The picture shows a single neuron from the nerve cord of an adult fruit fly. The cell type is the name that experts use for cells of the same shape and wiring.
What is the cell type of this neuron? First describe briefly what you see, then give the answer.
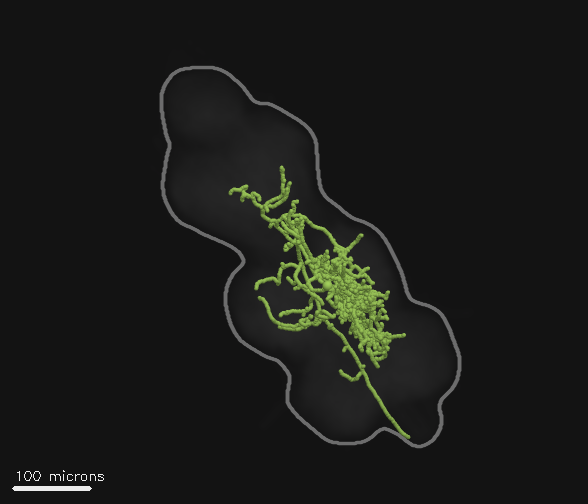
From top to bottom in the picture it spans about 350 microns. In this view it is taller than it is wide. It is an ascending efferent neuron. It is of cell type EA06B010.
